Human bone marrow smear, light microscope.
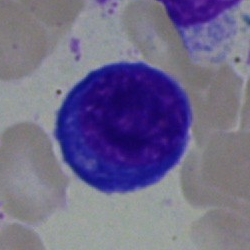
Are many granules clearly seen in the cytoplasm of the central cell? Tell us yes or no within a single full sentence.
No, the cell shows no granules in its cytoplasm.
